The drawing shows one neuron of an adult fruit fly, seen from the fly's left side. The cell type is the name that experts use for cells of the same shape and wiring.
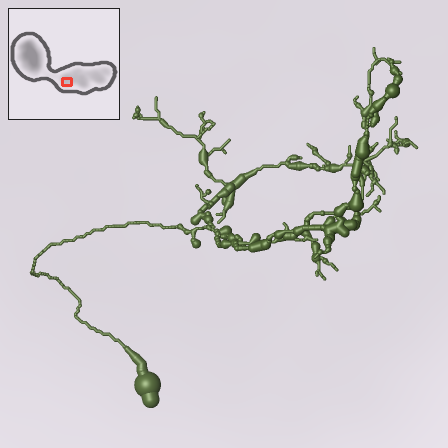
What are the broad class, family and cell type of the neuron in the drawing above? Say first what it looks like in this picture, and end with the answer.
Dozens of branch ends can be seen. In this view it is about as wide as it is tall. This is a nerve-cord intrinsic neuron. The family is hemilineage 14A. The cell type is IN14A077.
